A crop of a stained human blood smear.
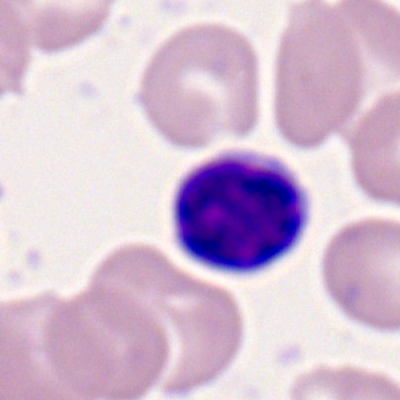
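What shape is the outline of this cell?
Round and smooth.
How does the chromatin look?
Dense, dark purple and clumped.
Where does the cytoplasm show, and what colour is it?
Only as a thin rim, mainly along the upper edge, and it is pale blue.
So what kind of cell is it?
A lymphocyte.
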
